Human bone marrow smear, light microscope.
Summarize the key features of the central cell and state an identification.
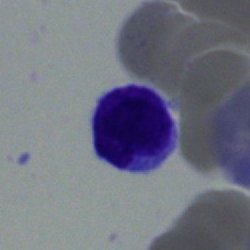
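Roughly round in outline, the cell is taken up almost entirely by its nucleus. The chromatin is dense and dark purple. A thin rim of paler blue cytoplasm shows, mainly along the lower edge. This is a lymphocyte.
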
